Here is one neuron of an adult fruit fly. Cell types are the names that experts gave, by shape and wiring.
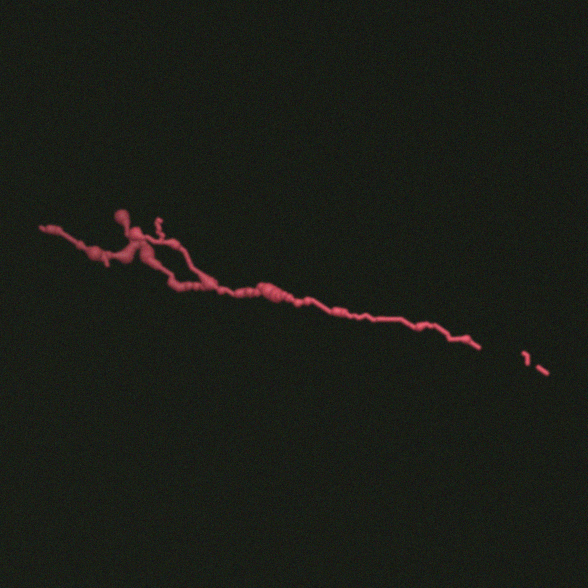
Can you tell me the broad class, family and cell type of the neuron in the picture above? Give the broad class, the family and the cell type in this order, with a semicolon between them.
sensory neuron entering the brain; class mechanosensory; JO-EV2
